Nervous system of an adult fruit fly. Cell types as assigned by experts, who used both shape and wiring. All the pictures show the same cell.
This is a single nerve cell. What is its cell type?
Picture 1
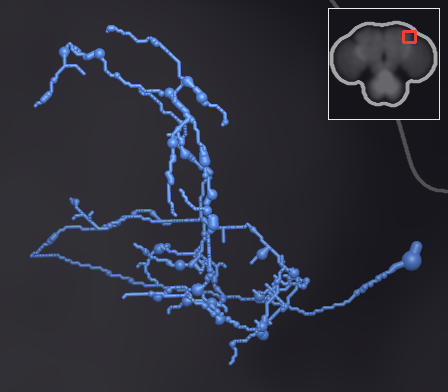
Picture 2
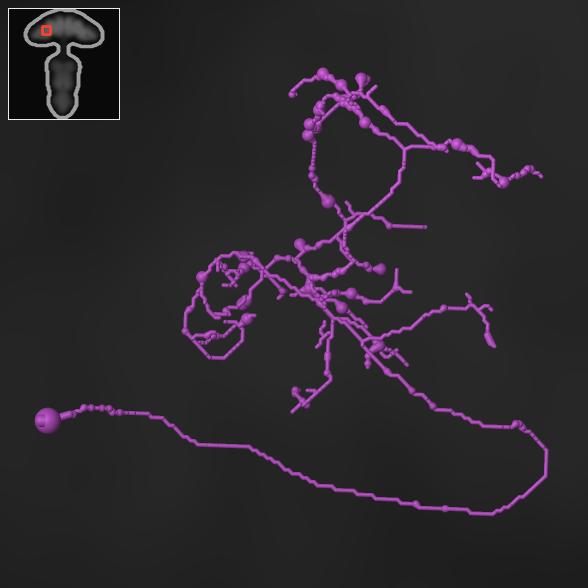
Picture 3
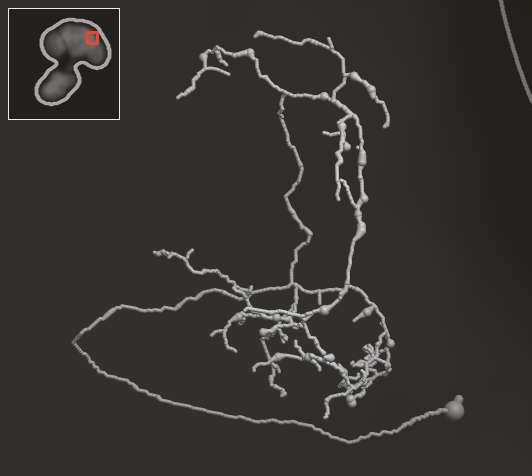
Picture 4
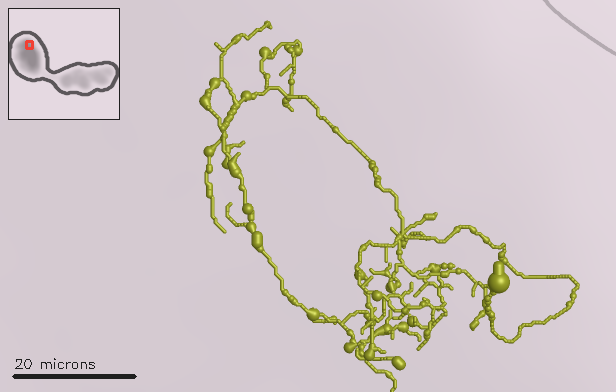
LHPV4a5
